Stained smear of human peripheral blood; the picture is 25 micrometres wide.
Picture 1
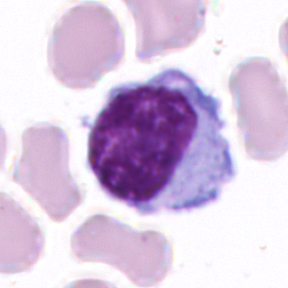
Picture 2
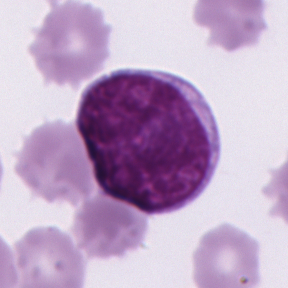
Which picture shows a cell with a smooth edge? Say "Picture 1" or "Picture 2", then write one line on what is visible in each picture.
Picture 2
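In picture 1: The cell's outline is uneven and slightly ragged along the right-hand edge of the cytoplasm.
In picture 2: The cell outline is smooth and roughly round.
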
